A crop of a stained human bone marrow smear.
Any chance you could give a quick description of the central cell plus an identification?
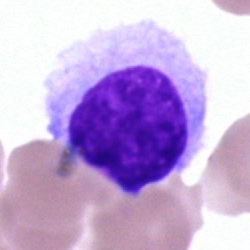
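Look first at the upper edge: the outline there is irregular and fuzzy. The nucleus lies toward the bottom of the cell, with most of the cytoplasm above it. Its chromatin is dark purple and coarsely clumped, and you won't see any nucleoli. This is a hairy cell.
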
